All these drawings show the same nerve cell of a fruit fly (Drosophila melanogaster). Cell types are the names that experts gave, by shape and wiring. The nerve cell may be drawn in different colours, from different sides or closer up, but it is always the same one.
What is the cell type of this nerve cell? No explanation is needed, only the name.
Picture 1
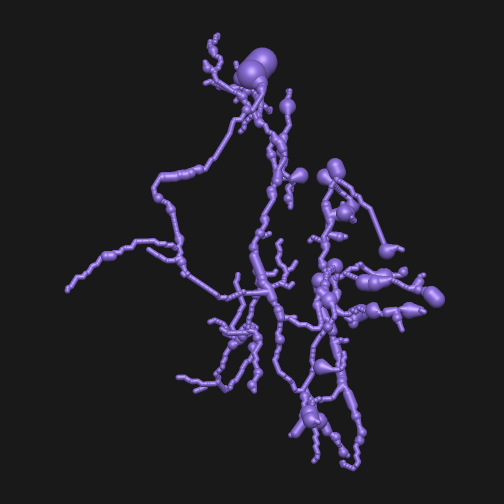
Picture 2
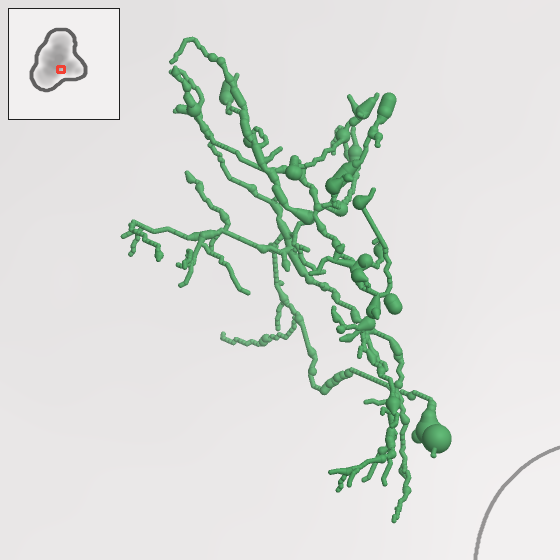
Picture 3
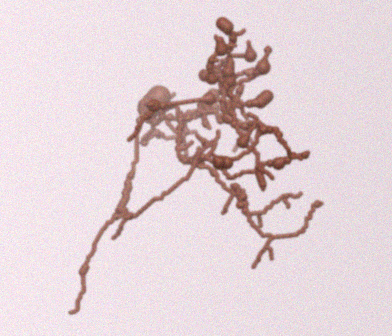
CB4133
